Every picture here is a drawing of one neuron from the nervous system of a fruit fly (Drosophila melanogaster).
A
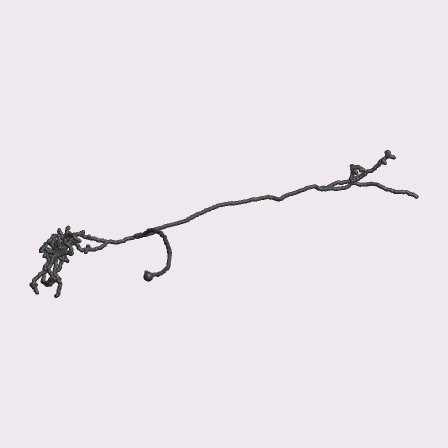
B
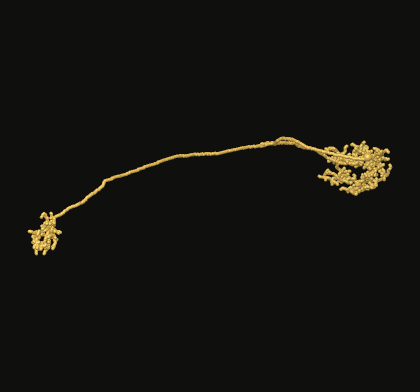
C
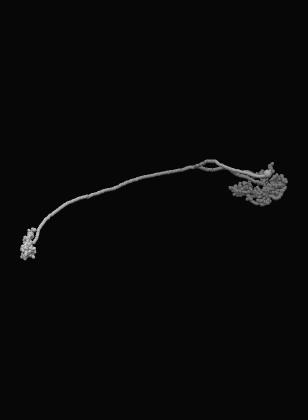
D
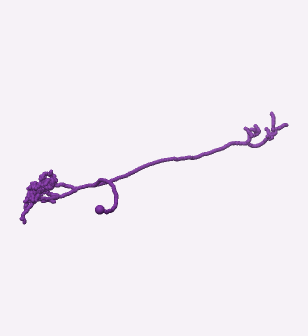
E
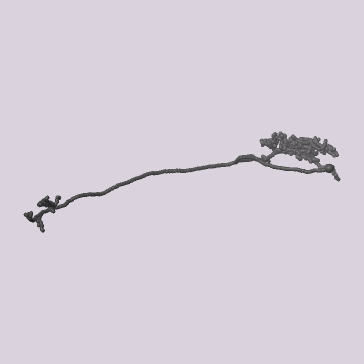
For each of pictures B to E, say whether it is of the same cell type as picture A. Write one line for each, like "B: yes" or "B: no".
B: no
C: no
D: yes
E: yes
